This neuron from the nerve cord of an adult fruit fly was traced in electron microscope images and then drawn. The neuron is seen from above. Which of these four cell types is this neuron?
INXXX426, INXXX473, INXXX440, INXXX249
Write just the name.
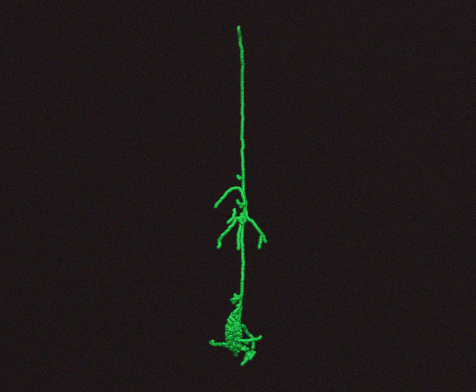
INXXX249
